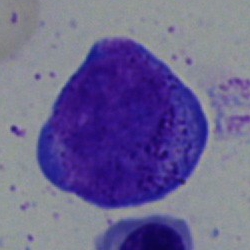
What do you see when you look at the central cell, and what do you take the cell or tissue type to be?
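Finely textured chromatin, not coarsely clumped, in a nucleus filling most of the cell. Dark purple granules gathered on the right side. Another nucleated cell just below, cut off by the picture edge. Promyelocyte.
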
